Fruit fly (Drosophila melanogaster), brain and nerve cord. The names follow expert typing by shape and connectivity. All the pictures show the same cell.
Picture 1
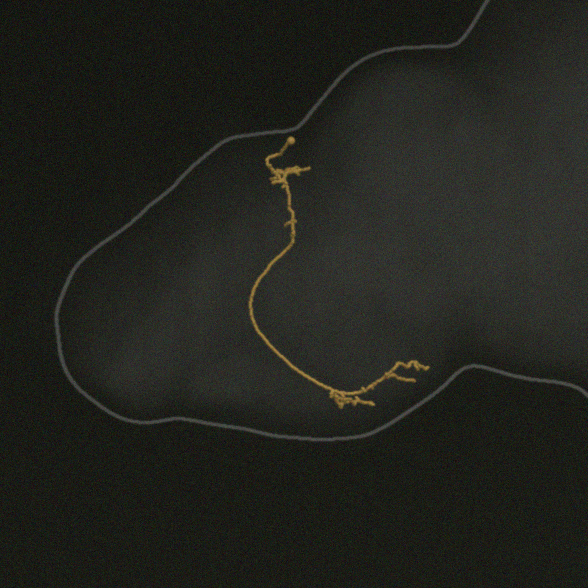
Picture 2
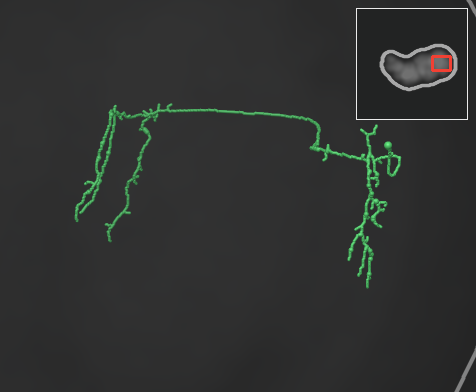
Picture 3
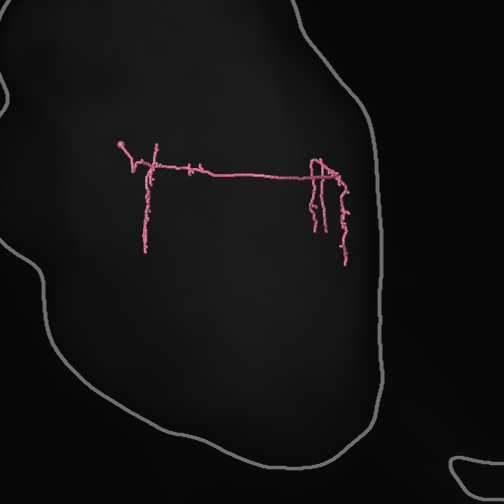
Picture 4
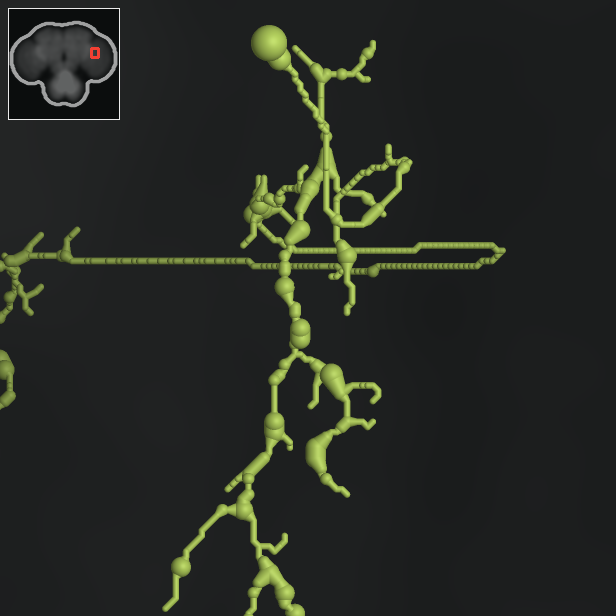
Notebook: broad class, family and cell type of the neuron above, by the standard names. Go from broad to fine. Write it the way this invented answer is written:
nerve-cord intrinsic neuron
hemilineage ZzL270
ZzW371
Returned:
optic-lobe intrinsic neuron
TmY
TmY9a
